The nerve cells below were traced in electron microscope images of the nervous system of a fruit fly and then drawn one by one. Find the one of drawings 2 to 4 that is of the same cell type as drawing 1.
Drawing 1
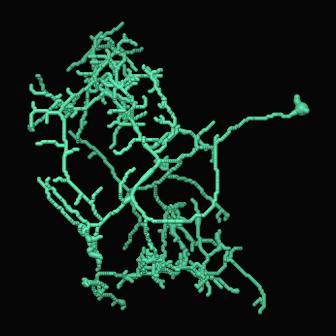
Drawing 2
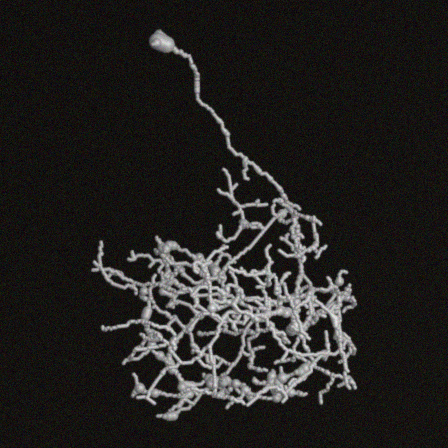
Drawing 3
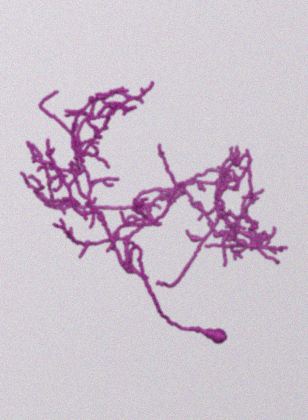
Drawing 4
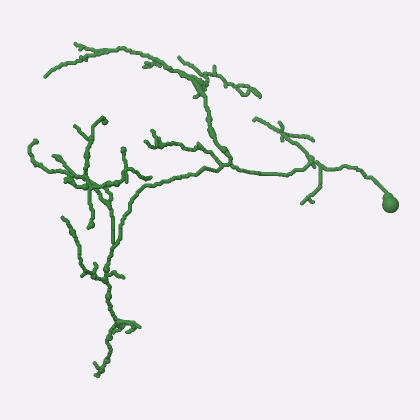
Drawing 3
